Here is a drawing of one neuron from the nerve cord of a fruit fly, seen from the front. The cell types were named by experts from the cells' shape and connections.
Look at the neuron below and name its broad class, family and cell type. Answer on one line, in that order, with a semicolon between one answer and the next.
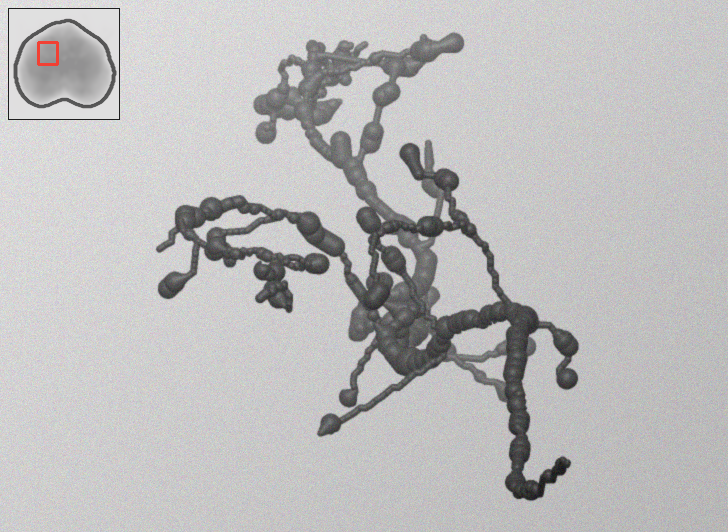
descending neuron; DNb; DNb02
